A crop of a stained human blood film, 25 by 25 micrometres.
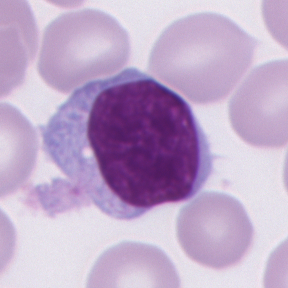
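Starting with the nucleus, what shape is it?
A rounded oval without lobes or a deep notch, set toward the right and filling about 60% of the cell's area.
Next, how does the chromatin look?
Dark purple and clumped, with paler streaks between the clumps.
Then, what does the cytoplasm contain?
A faint fine texture, no coarse granules, and one small clear vacuole just left of the nucleus.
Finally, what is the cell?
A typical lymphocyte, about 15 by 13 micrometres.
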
